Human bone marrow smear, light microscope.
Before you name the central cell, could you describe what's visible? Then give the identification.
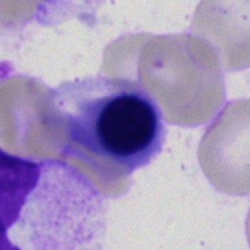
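Looking first at the nucleus, its chromatin seems very dark and evenly dense, with no pattern I can make out. It sits off-centre, toward the right side of the cell. The cytoplasm is blue-violet, and the cell's outline is irregular rather than smoothly round. Named, it is an erythroblast.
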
